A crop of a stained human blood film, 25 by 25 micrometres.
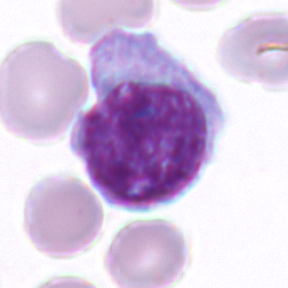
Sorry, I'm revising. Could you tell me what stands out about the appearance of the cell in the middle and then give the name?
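Most of the cytoplasm sits above the nucleus; everywhere else there's just a thin rim of it. It's a pale greyish-blue. The nucleus is round in outline, about 11 micrometres across, with no indentation or lobes. Chromatin's dark purple and clumped, with paler streaks running between the clumps. So, a plasma cell.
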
